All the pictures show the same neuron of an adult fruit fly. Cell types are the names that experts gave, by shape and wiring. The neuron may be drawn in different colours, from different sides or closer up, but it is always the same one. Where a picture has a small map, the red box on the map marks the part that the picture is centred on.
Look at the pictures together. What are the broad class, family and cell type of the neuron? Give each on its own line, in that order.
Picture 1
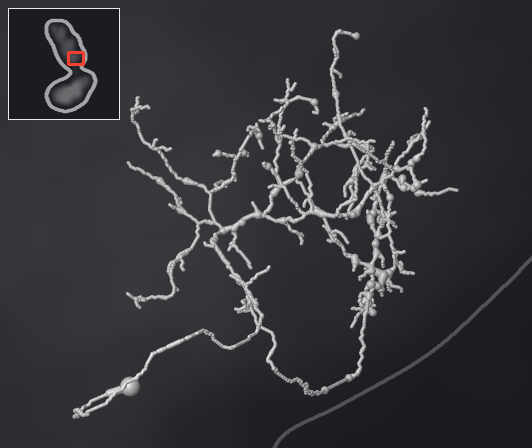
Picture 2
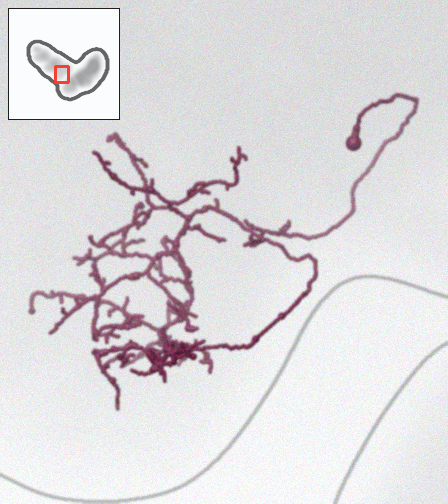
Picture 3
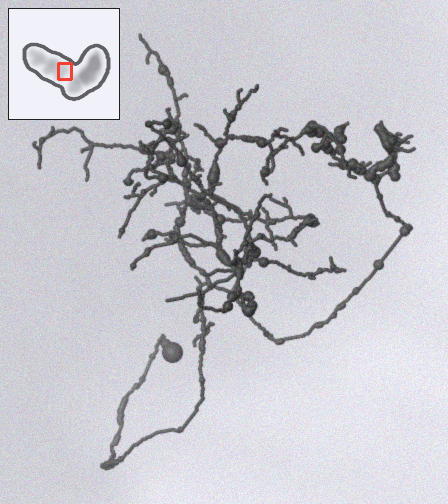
nerve-cord intrinsic neuron
hemilineage 01A
IN01A074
